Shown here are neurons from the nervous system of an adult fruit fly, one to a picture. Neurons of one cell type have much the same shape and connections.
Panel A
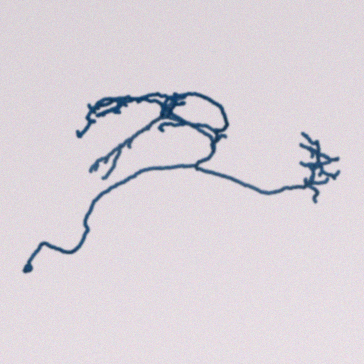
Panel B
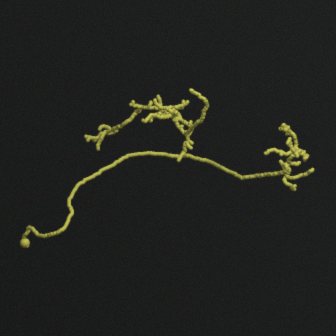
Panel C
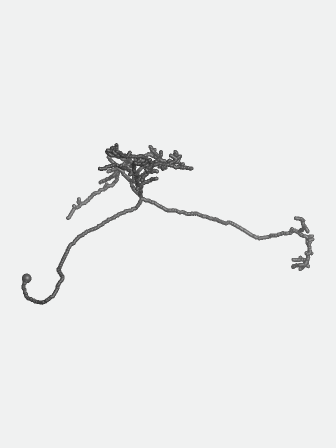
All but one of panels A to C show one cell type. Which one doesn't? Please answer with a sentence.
Panel C is the odd one out.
